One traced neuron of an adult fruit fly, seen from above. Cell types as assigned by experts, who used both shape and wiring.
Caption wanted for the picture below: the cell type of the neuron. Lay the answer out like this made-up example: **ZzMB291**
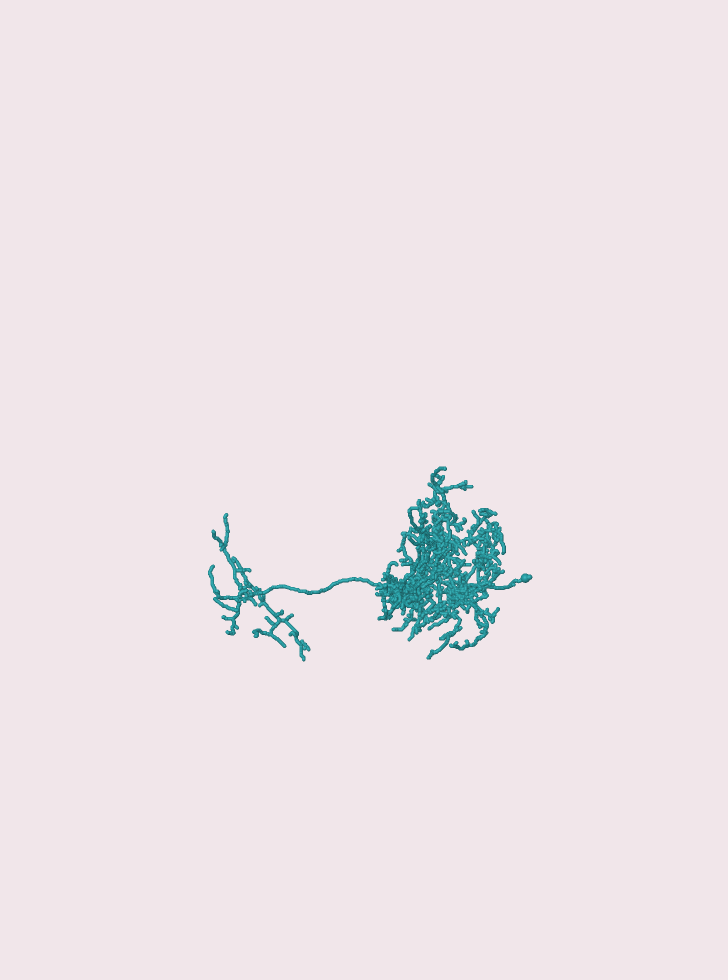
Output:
**GNG122**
